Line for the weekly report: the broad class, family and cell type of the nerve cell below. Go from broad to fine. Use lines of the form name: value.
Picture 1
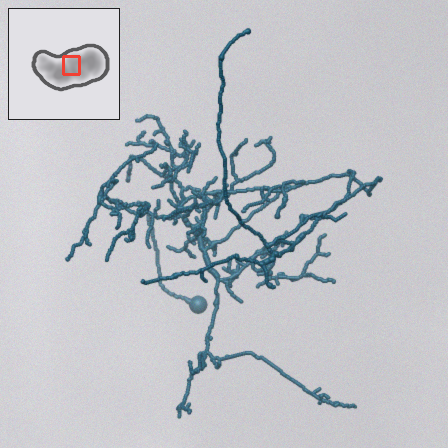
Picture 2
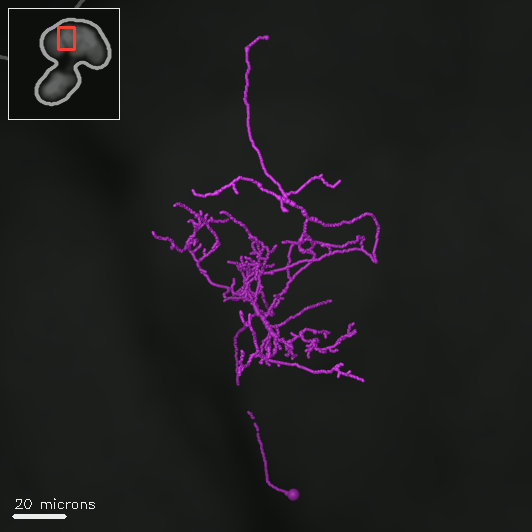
broad class: central-brain intrinsic neuron
family: hemilineage VLPl&p2_posterior
cell type: CB4245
